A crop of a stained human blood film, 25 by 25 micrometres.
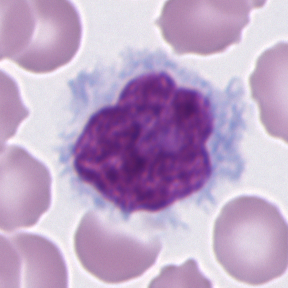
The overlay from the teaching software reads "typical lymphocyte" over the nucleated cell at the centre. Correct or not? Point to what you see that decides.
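The cell has a ragged, fuzzy outer border rather than a smooth one, and fine hair-like projections extend from its cytoplasm around the whole circumference. Its nucleus has an irregular, folded outline with several shallow indentations. The cytoplasm is pale blue and shows no distinct granules, and red cells surround the cell without overlapping it.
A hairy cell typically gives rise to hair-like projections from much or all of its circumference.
The projections running all the way round this cell therefore speak for hairy cell rather than typical lymphocyte.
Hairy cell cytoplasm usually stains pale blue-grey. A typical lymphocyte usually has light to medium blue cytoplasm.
The pale blue cytoplasm here would suit either name, so it does not tell them apart. The name typical lymphocyte does not fit; this is a hairy cell.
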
